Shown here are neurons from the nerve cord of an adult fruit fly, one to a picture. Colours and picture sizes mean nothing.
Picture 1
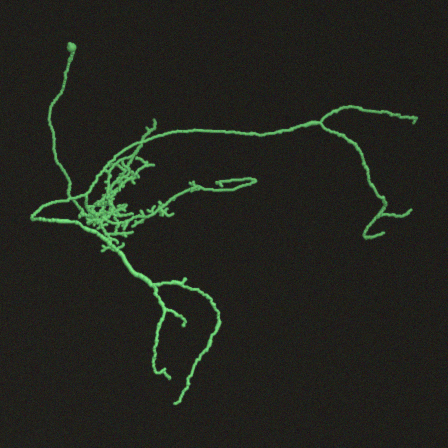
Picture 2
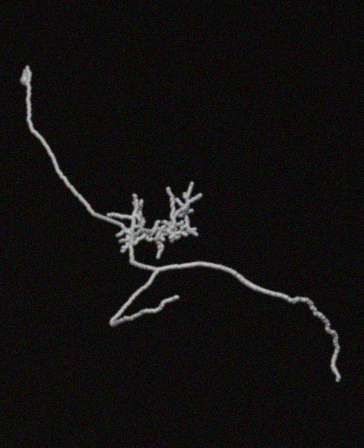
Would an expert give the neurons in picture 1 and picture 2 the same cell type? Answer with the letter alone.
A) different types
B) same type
B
